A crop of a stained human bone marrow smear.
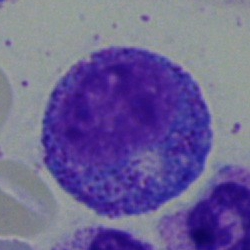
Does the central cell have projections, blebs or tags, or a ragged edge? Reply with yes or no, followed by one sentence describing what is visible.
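No. The cell has a round, smooth outline.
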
